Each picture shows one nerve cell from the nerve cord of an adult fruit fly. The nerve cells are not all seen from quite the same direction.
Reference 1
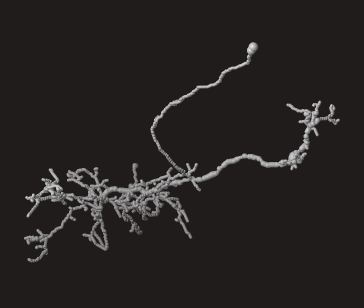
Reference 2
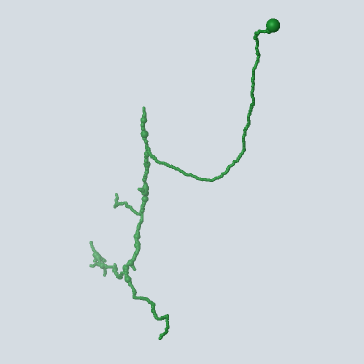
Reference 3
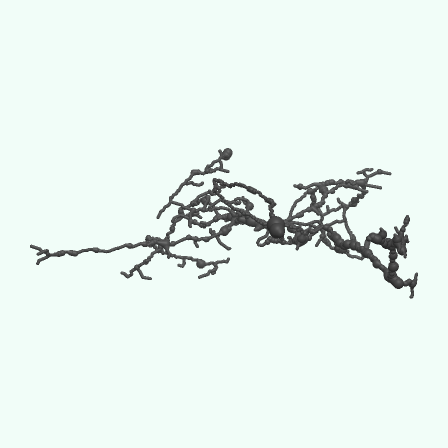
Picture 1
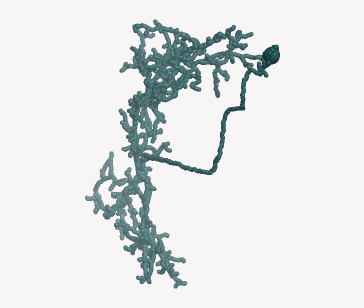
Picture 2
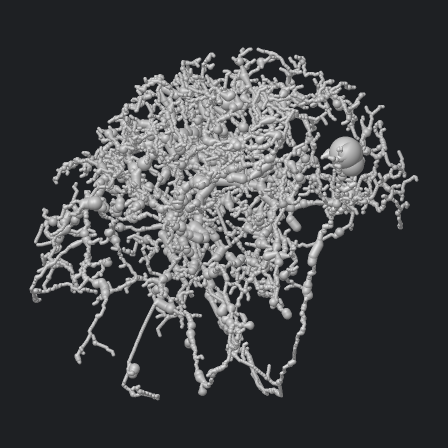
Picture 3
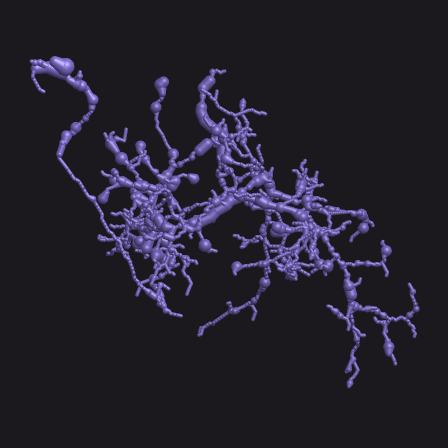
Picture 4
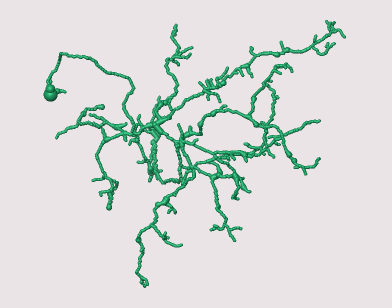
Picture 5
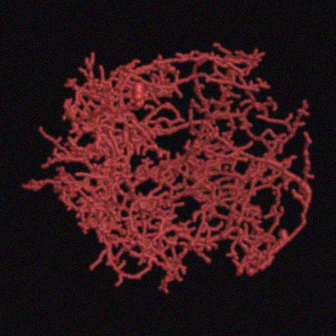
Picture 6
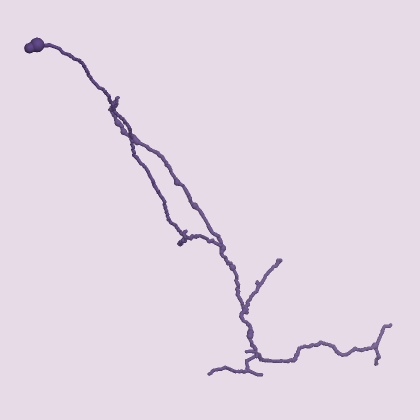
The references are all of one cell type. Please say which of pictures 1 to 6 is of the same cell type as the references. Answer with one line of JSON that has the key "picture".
{"picture": 6}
